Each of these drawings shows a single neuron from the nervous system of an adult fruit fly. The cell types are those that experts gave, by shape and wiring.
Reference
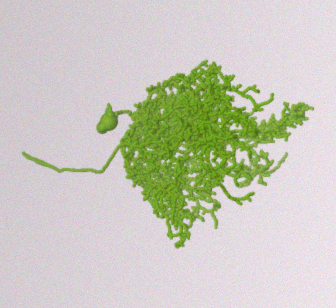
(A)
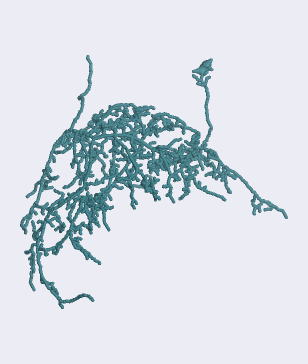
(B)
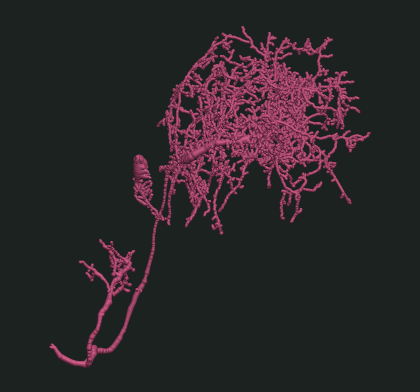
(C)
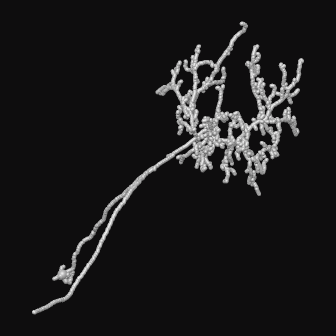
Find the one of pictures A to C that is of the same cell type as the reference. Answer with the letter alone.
A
